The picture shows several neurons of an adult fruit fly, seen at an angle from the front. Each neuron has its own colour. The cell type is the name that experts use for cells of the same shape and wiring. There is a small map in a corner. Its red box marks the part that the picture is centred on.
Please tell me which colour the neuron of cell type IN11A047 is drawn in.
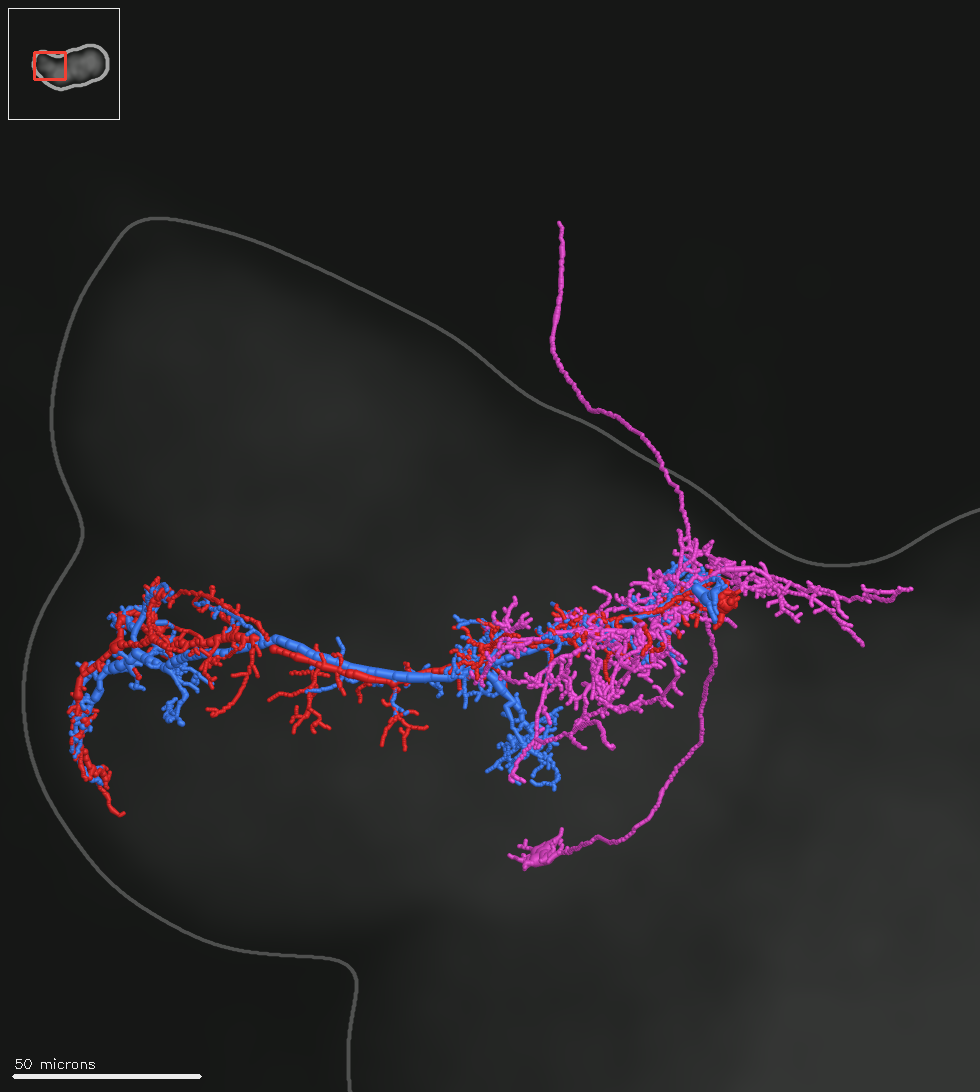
red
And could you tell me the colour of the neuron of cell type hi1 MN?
magenta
